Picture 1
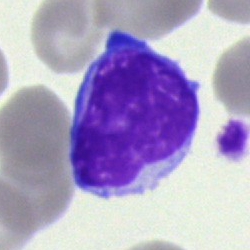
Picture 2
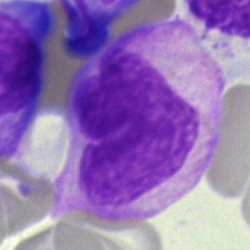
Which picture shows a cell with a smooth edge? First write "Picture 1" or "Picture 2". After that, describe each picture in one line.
Picture 2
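In picture 1: The cell outline is irregular, with a dark blue bump at the top.
In picture 2: The cell outline is a rounded oval with a smooth edge.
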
